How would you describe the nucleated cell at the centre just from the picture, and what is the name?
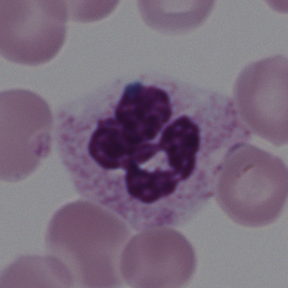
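I see lobes curving around a small clear gap just below the middle of the nucleus. No nucleoli that I can make out. Fine pinkish-lilac granules are scattered through the cytoplasm; the outline looks roughly round, its edge soft and faint. This is a segmented neutrophil.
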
